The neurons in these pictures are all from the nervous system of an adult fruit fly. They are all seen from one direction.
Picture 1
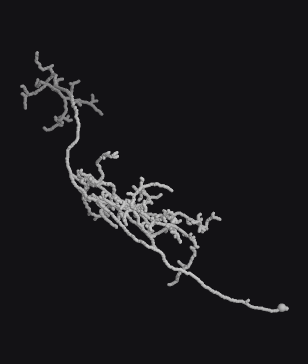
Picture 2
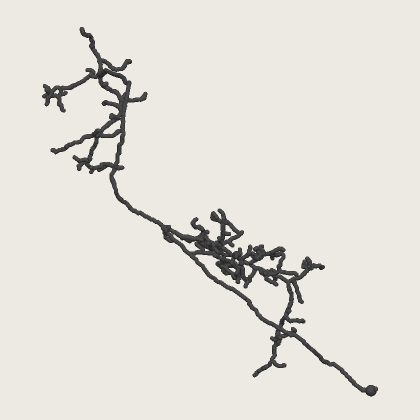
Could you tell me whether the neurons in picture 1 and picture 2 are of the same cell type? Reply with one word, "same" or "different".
different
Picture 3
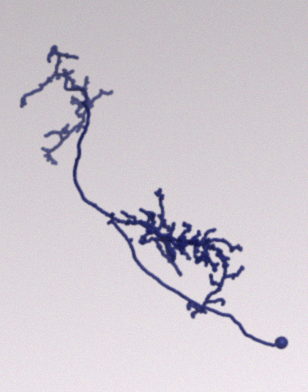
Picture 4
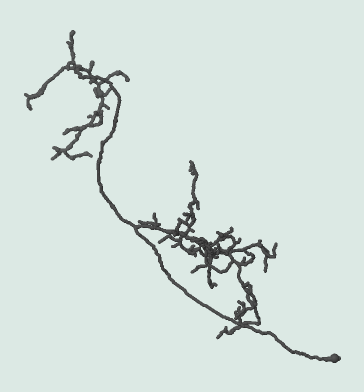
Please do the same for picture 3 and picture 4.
same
